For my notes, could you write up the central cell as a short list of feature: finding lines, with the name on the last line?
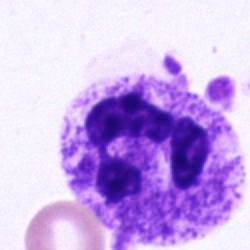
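Shape: a roughly round outline
Nucleus: several lobes joined in a curved arc
Chromatin: dark purple, densely clumped
Cytoplasm: filled with many purple granules
Checked off as: segmented neutrophil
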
